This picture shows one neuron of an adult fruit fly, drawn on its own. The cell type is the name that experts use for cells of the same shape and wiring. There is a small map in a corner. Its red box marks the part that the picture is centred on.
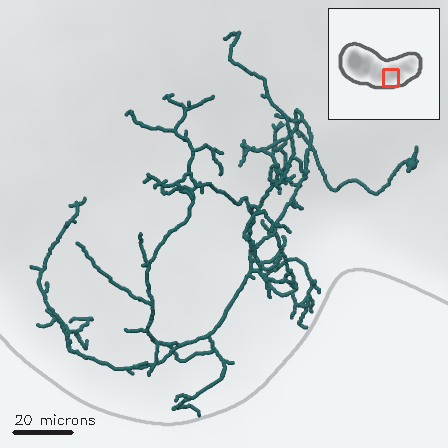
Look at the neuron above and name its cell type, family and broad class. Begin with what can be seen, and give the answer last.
By the scale bar it is about 130 microns wide in this view. The picture shows dozens of branch ends. It is of cell type IN03A046. The family is hemilineage 03A. This is a nerve-cord intrinsic neuron.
